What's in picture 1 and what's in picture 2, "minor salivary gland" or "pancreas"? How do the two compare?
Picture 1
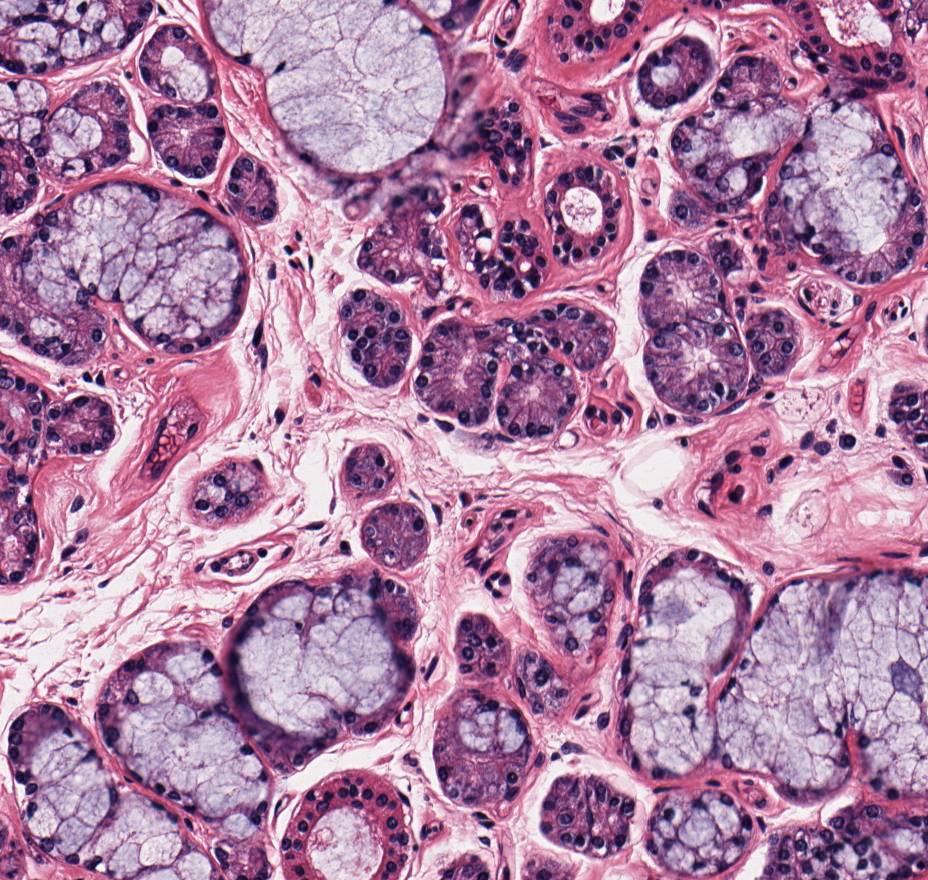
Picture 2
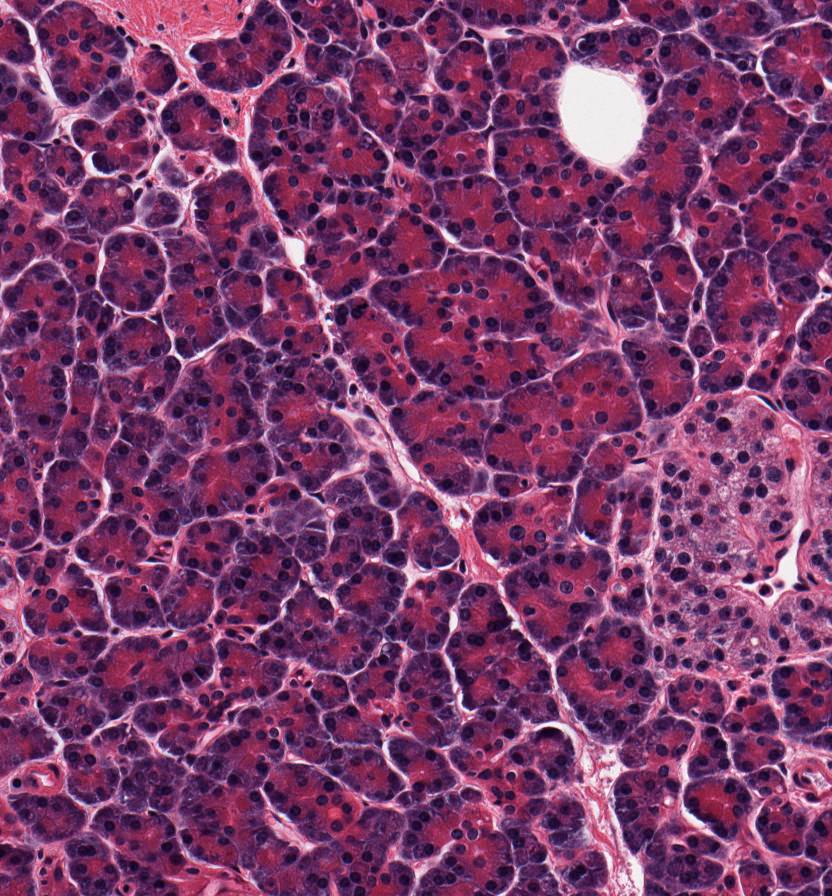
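Picture 1 is minor salivary gland; picture 2 is pancreas. Picture 1: the largest acini (top left, top centre, bottom left, bottom right) are pale grey-blue and foamy, with small dark nuclei flattened against the outer cell edge. Darker acini, most numerous centrally, have purple granular cytoplasm and round nuclei near their bases. Picture 2: closely packed acini fill almost the whole field, with round basal nuclei and cytoplasm that is deep pink towards the acinar centres and purple around the nuclei.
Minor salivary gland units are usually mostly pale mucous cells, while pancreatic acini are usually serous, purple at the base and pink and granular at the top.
Right edge, mid-field in picture 2: a paler islet of finely granular cells not arranged in acini.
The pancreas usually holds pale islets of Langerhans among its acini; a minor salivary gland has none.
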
